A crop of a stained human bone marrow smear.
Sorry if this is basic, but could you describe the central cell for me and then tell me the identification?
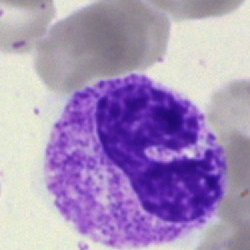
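Looking closely, I see a roughly round outline. The nucleus sits toward the right side, and I can't make out any nucleoli in it. Numerous purple granules fill the cytoplasm. The cell is a band neutrophil.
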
